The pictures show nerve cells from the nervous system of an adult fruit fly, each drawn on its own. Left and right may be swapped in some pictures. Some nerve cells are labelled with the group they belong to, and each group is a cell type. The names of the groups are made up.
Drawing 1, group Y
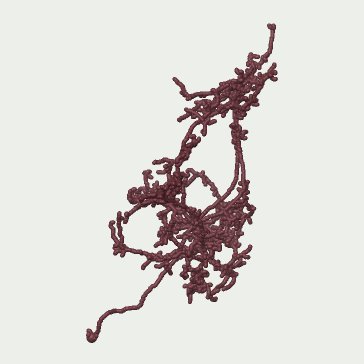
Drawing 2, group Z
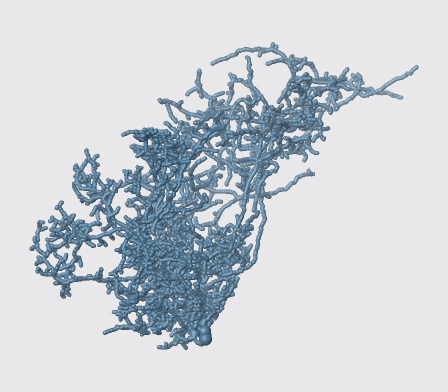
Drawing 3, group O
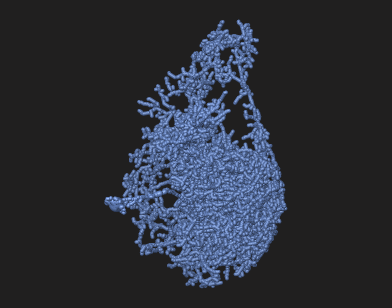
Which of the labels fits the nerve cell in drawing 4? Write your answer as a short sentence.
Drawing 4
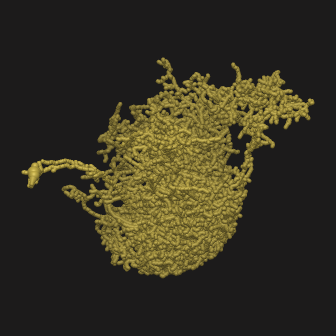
It belongs to group O.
